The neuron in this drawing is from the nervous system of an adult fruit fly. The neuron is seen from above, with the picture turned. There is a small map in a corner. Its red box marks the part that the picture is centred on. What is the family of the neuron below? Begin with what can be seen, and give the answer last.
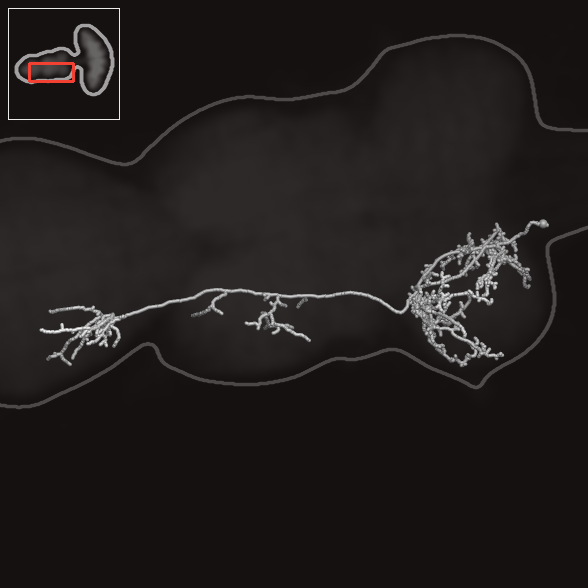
It is in the nerve cord and does not reach the brain. The cell body is on the right of the picture. Dozens of branch ends can be seen. Its broad class is nerve-cord intrinsic neuron. Its family is hemilineage 07B.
